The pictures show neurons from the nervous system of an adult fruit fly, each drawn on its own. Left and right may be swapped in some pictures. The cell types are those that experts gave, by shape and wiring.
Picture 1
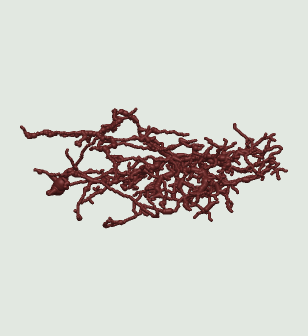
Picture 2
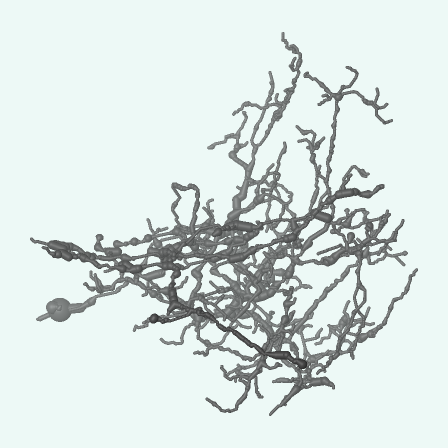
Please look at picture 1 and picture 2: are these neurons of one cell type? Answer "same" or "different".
different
